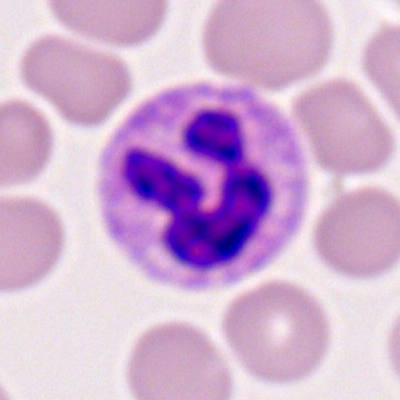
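Segmented neutrophil, the central cell in a stained human blood smear. The cell outline is round and smooth. Its chromatin is dark purple and coarsely clumped. Plentiful pale lilac-pink cytoplasm holds fine, faint lilac granules.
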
